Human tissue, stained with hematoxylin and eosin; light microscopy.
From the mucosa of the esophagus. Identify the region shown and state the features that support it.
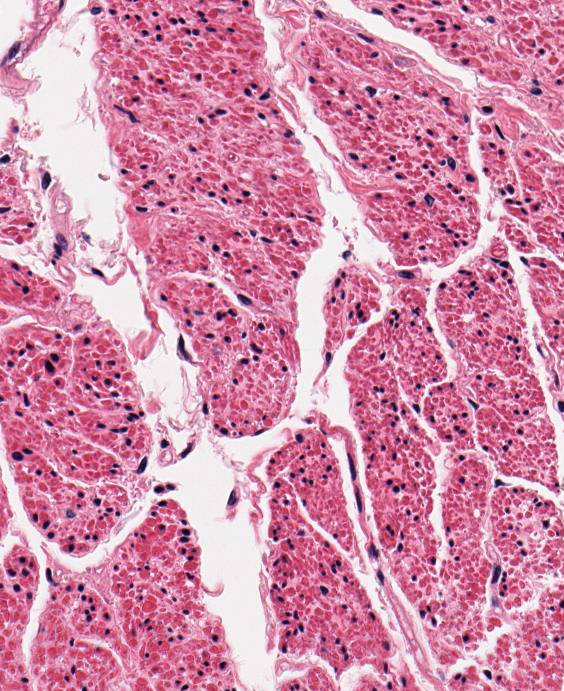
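First, the name: smooth muscle. Point one: the field is built of irregular bundles of muscle cells, parted by thin septa of loose connective tissue. Point two: their cytoplasm stains a bright eosinophilic pink.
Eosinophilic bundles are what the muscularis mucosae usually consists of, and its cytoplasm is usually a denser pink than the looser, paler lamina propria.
Point three: most cells are cut across, as small polygonal pink profiles. Point four: the nuclei within the bundles are small, dark and round to oval.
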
